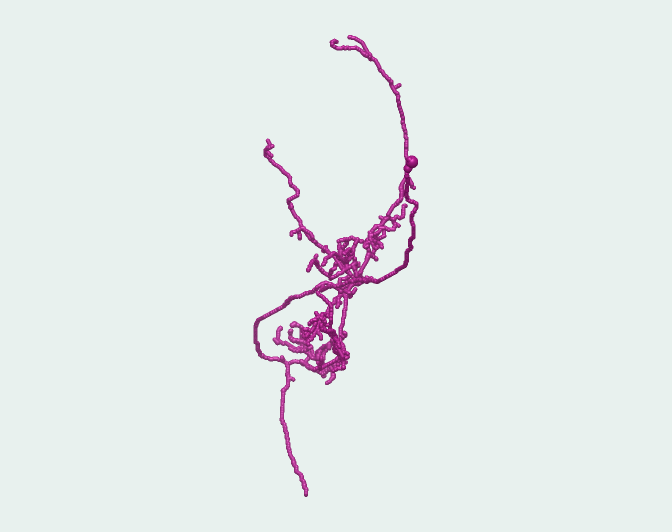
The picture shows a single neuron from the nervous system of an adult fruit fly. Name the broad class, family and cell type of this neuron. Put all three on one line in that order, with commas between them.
central-brain intrinsic neuron, hemilineage CLp2, SMP279_a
